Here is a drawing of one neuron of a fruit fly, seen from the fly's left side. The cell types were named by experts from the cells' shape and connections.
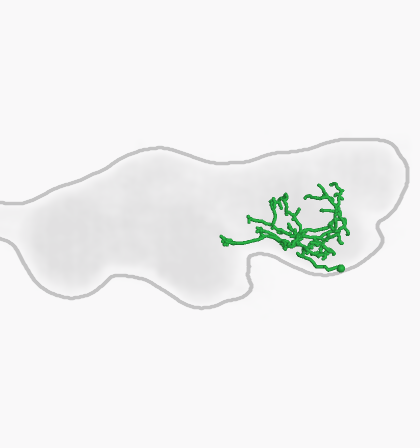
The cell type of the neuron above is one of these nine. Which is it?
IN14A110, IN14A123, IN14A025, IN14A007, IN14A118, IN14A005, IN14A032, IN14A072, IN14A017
IN14A025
